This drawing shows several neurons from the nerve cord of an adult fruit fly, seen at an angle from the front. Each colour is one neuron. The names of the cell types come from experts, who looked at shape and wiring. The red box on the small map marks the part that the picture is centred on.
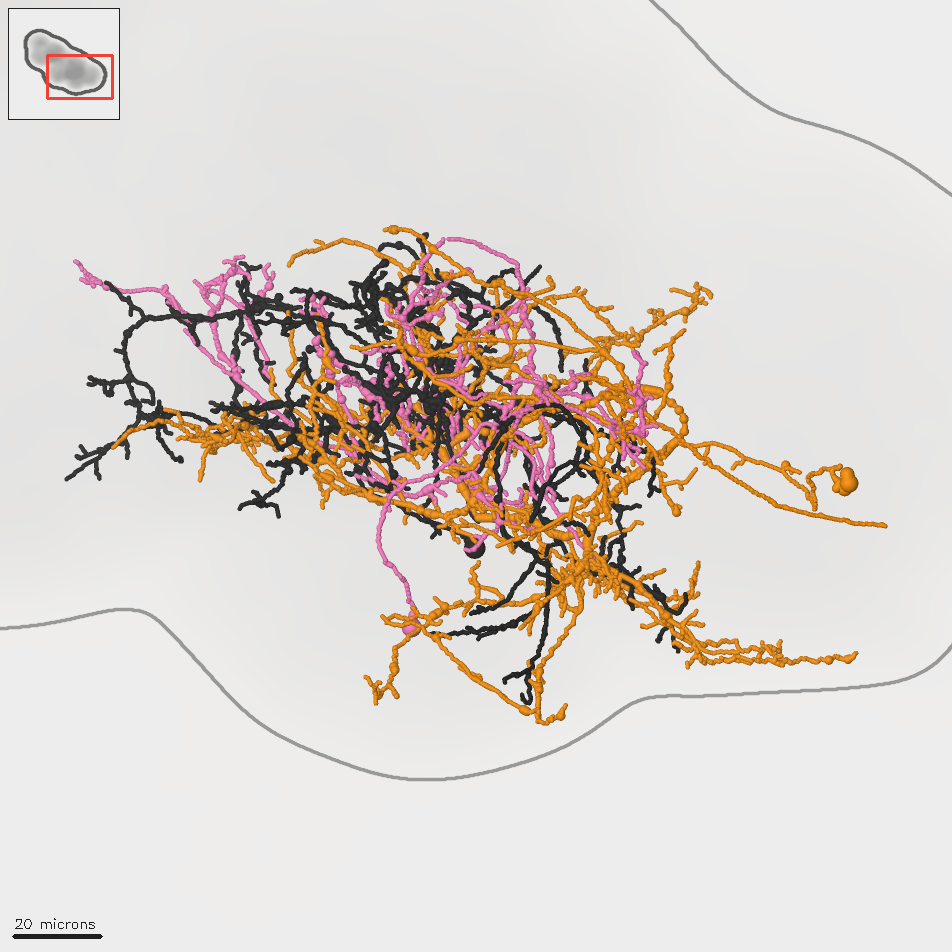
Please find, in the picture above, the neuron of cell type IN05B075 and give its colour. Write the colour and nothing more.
pink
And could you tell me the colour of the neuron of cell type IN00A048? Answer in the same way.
black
